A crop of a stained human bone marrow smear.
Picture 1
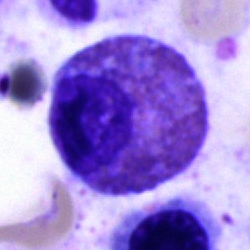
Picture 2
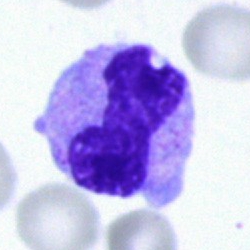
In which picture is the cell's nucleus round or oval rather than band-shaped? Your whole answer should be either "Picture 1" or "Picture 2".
Picture 1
